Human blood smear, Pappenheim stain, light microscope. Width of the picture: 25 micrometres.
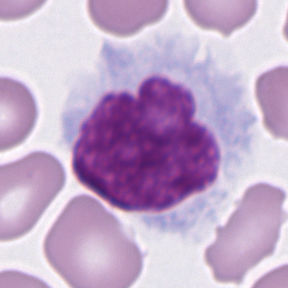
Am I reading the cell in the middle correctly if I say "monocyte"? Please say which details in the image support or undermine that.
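Not quite: this is a hairy cell rather than a monocyte. Look first at its border, which is ragged and set all round with fine hair-like projections of cytoplasm. The cytoplasm is very pale blue and shows no distinct granules, and both of these match a hairy cell.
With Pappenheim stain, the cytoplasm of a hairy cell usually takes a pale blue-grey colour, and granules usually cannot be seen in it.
Now the nucleus: it is irregular, with notches along its upper edge, and measures about 12 micrometres across.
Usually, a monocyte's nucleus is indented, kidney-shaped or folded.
So the notched nucleus, taken alone, would not rule out a monocyte, and it is not what settles the question here. No nucleolus is visible in the nucleus, and red cells surround the cell on all sides.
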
